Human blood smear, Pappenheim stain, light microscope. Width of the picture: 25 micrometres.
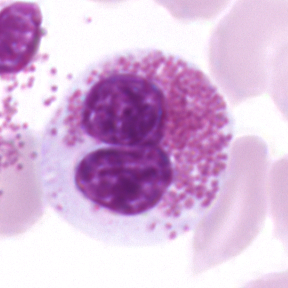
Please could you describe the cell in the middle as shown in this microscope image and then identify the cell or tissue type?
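Looking first at the nucleus, I count two lobes, one sitting above the other. Around them the cytoplasm holds many coarse, round orange-pink granules, crowded most densely on the right side. So this is an eosinophil.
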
